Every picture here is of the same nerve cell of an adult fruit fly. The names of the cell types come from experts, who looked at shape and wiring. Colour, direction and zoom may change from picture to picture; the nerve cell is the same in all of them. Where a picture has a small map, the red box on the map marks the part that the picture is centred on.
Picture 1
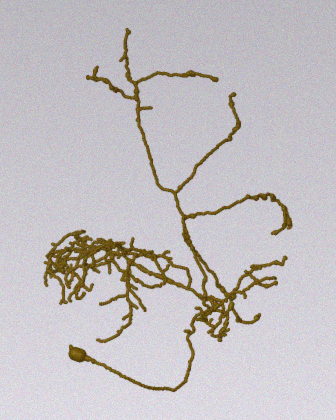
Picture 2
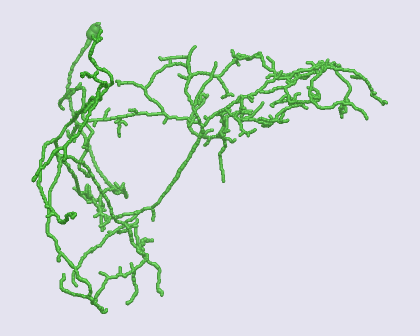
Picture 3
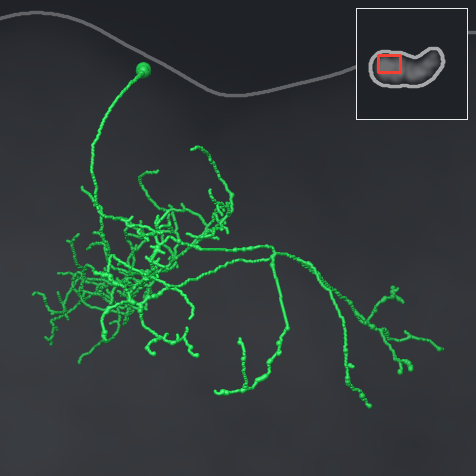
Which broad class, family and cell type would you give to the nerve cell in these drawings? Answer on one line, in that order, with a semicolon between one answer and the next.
central-brain intrinsic neuron; hemilineage SMPp&v1_posterior; CL178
